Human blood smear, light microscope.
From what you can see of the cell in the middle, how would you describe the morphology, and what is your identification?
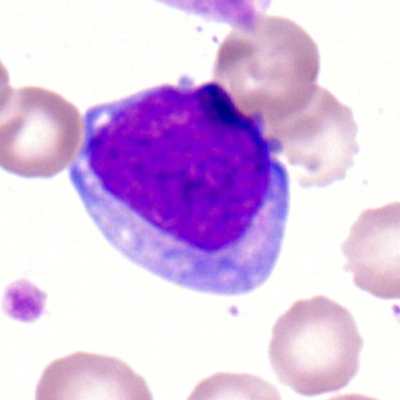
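Nucleus first: a single mass with no lobes. Its position is the upper part of the cell, leaving most of the cytoplasm below it. Chromatin next: deep purple, with a fine texture rather than coarse blocks. Last, the cytoplasm, a broad band that is widest beneath the nucleus. This cell is a myeloblast.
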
